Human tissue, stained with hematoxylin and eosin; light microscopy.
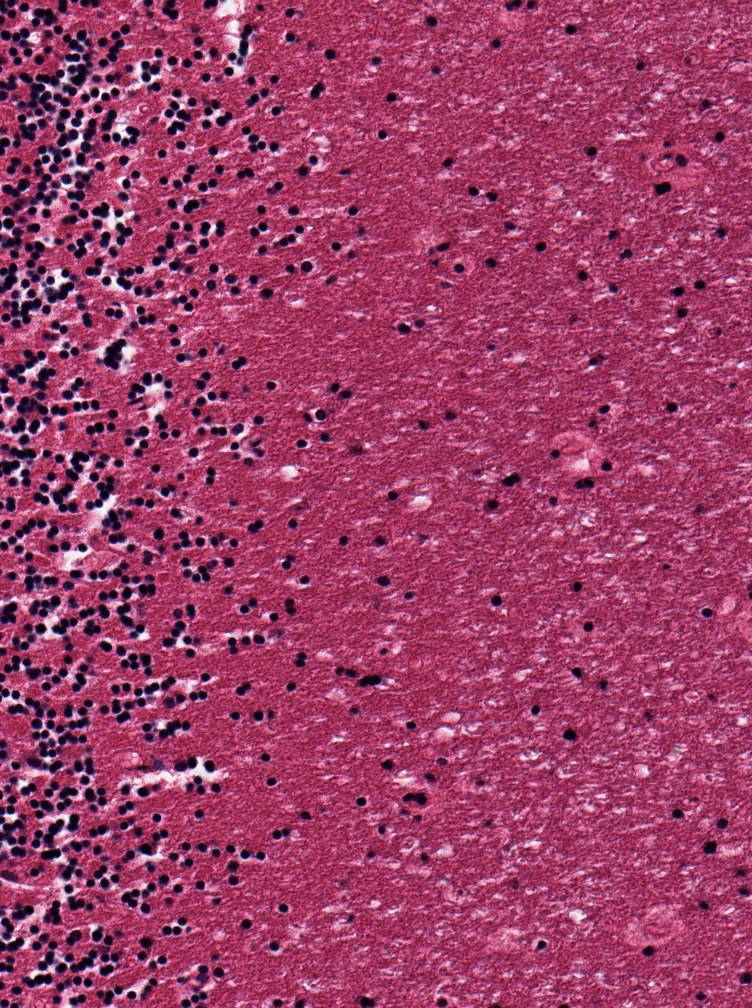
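Cerebellum, haematoxylin and eosin. A densely cellular band runs along the left side; the rest of the field is a sparsely cellular pink zone. The left band consists of tightly packed small round nuclei staining very dark blue-black, with little or no visible cytoplasm around them. On the right, a finely fibrillary pink matrix contains scattered small dark round nuclei.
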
